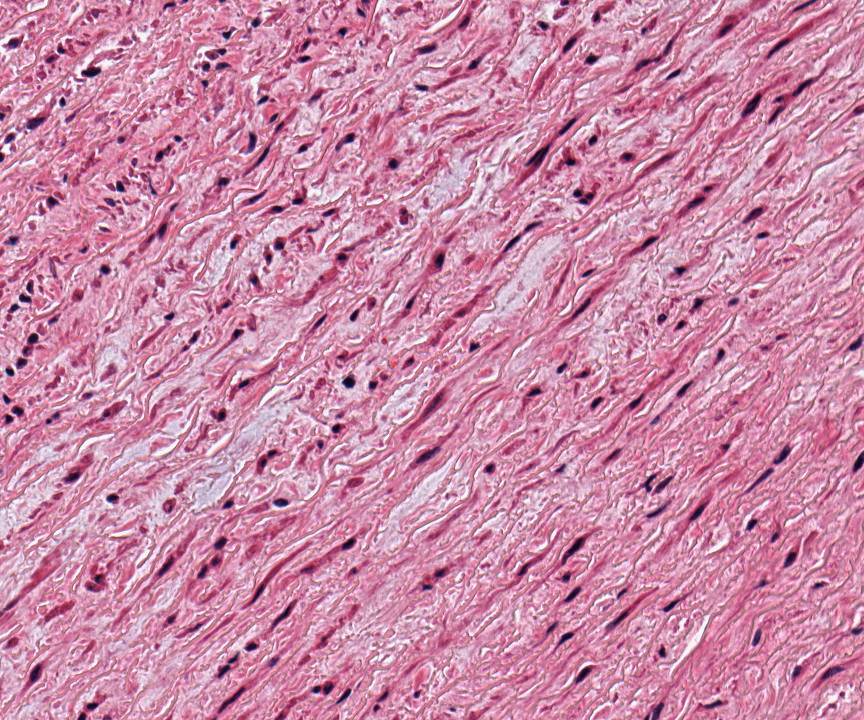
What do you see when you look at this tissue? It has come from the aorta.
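Across the whole field, fibres run diagonally from lower left to upper right. The pink collagen fibres are wavy rather than straight. Most nuclei are slender and spindle-shaped, lying parallel to the fibres. There is no epithelium anywhere in the field.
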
